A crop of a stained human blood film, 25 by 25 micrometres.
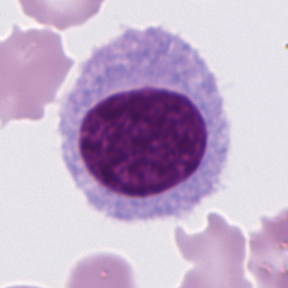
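Hairy cell at the centre of this stained peripheral blood smear. Its outline looks oval, and the margin seems finely fuzzy. The nucleus, also oval, appears smoothly contoured, with no indentation that I can make out. Its chromatin is dark purple, gathered into coarse patches, and no nucleoli seem to be visible.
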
